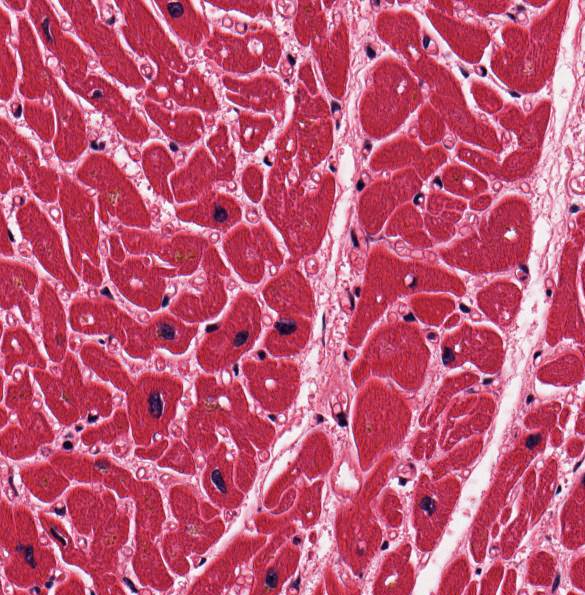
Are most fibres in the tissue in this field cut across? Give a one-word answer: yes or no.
Yes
